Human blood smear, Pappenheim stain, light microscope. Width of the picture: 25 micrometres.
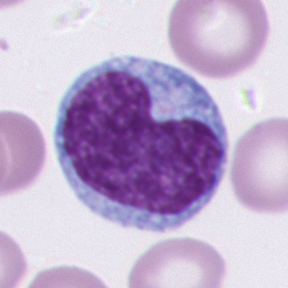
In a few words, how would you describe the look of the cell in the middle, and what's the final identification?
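Starting with the outline, it is round and smooth. The nucleus is kidney-shaped, notched on its upper-right side, and contains no visible nucleoli. The cytoplasm holds fine, faint granules. The cell is a monocyte.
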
